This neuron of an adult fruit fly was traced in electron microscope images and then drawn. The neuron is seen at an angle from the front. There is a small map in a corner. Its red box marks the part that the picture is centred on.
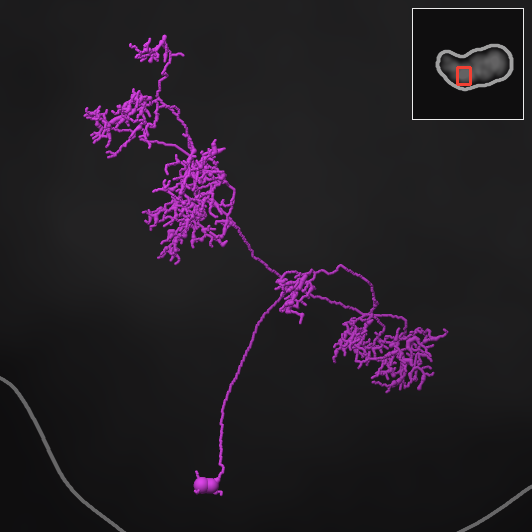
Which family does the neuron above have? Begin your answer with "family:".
family: Pm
